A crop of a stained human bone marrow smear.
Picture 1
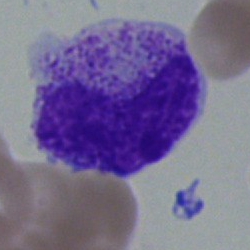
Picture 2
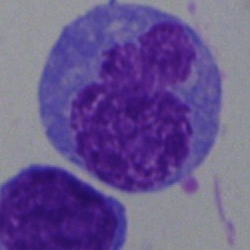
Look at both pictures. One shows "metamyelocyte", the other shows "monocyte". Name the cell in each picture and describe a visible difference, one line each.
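Picture 1: metamyelocyte. The cytoplasm in the upper part holds many purple granules.
Picture 2: monocyte. No distinct granules are seen in the cytoplasm.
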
